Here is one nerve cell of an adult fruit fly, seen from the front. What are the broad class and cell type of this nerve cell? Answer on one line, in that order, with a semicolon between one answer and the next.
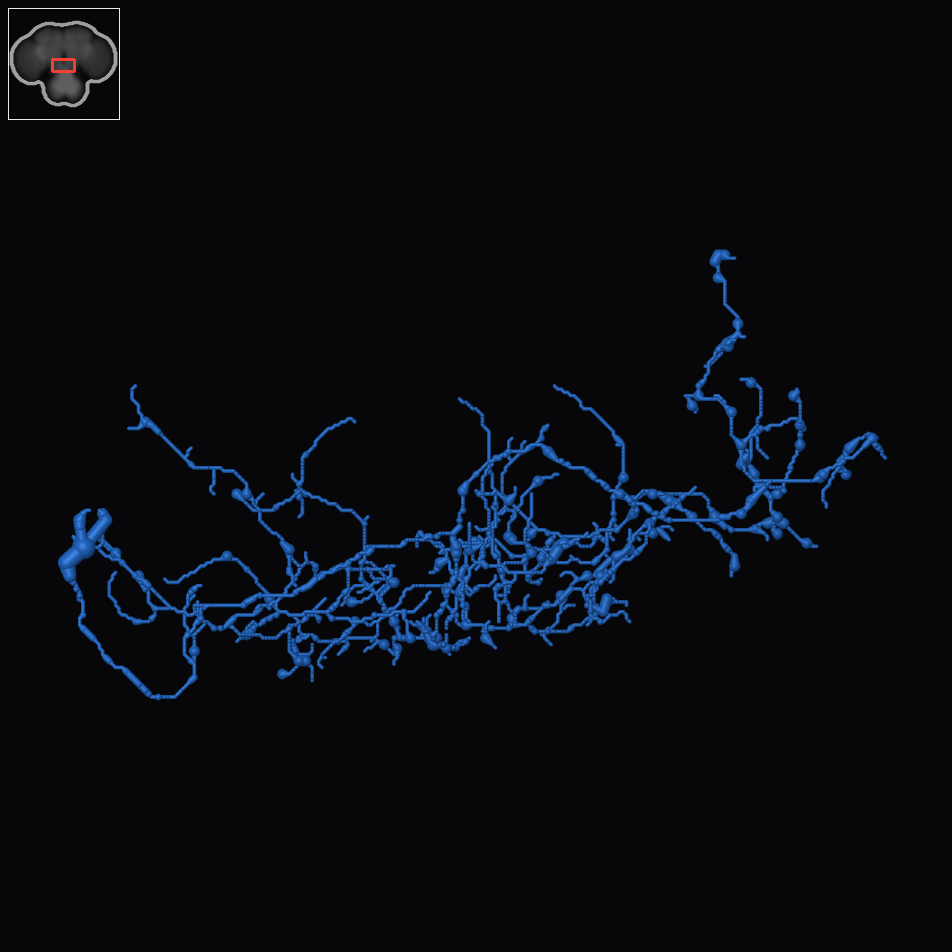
central-brain intrinsic neuron; GNG254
